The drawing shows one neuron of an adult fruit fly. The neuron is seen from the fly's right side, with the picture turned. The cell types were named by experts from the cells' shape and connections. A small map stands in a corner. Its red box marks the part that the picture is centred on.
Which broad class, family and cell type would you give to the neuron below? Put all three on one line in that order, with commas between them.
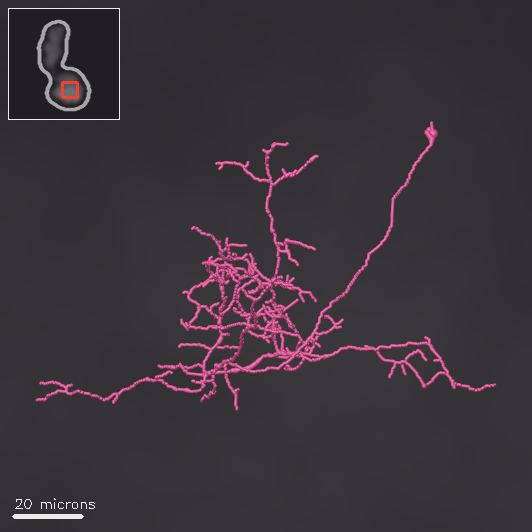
central-brain intrinsic neuron, hemilineage VLPp2, CB4102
